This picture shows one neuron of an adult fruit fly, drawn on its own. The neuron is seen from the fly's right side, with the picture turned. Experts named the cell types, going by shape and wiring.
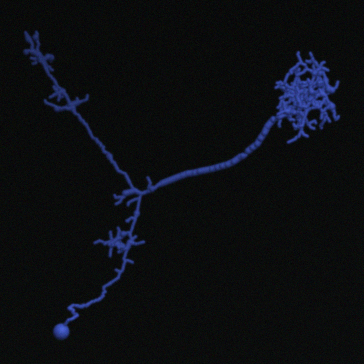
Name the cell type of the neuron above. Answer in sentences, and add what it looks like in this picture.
It is of cell type Y3. Its broad class is optic-lobe intrinsic neuron. Its cell body lies at the lower left of the picture. The picture shows dozens of branch ends.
